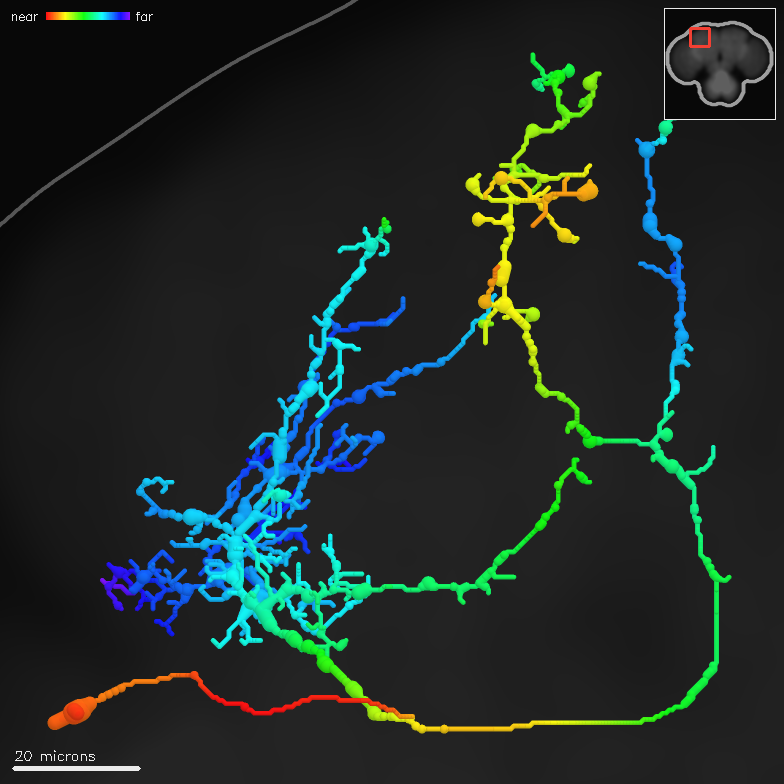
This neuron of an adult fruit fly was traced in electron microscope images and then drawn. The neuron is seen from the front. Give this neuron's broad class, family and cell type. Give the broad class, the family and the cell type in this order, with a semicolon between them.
central-brain intrinsic neuron; hemilineage VLPl&d1_dorsal; LHAV7b1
